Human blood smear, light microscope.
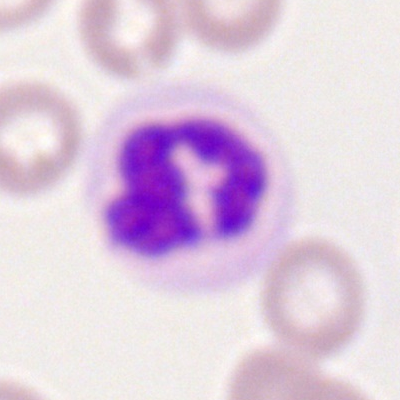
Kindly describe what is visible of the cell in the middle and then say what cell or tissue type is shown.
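Starting with the outline, it's round and smooth. The nucleus is lobed, and I can see a pale cleft running through its middle. Its chromatin looks dark purple and coarse. The cytoplasm comes across as pale pinkish-lilac. So this is a segmented neutrophil.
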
